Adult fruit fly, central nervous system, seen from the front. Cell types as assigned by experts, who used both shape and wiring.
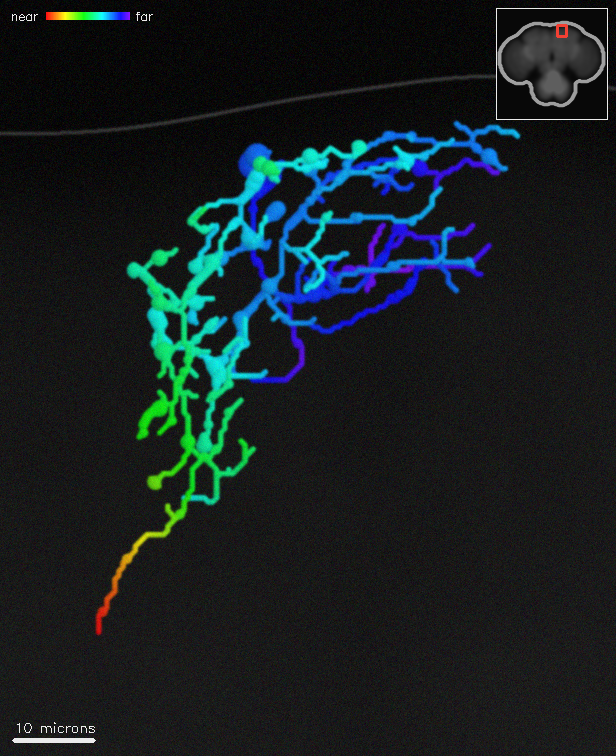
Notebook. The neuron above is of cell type: SLP414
